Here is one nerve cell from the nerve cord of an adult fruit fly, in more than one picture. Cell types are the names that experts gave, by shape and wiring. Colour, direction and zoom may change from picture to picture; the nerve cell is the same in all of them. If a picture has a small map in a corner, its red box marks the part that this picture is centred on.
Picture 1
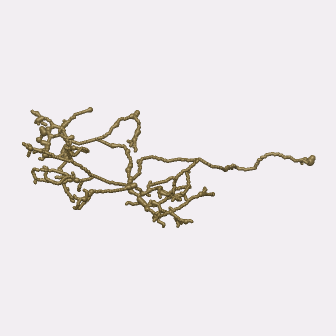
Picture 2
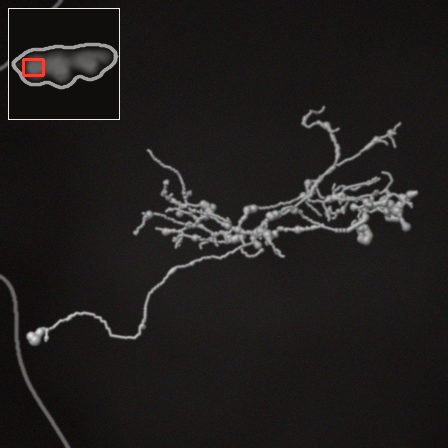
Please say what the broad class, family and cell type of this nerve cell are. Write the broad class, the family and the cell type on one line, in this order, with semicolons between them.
nerve-cord intrinsic neuron; hemilineage 14A; IN14A089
